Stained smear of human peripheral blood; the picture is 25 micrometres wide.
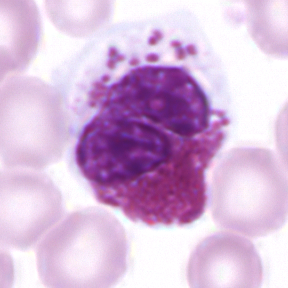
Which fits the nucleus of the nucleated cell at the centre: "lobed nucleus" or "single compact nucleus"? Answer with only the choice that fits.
Lobed nucleus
